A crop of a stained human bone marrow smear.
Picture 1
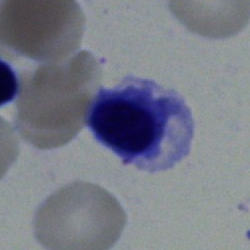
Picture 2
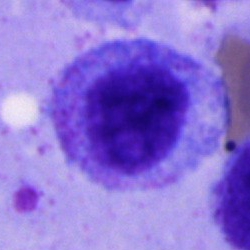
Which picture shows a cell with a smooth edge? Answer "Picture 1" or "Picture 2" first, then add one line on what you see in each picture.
Picture 2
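Picture 1: The cell outline is irregular, with a finely scalloped edge.
Picture 2: The cell outline is roughly round with a smooth margin.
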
